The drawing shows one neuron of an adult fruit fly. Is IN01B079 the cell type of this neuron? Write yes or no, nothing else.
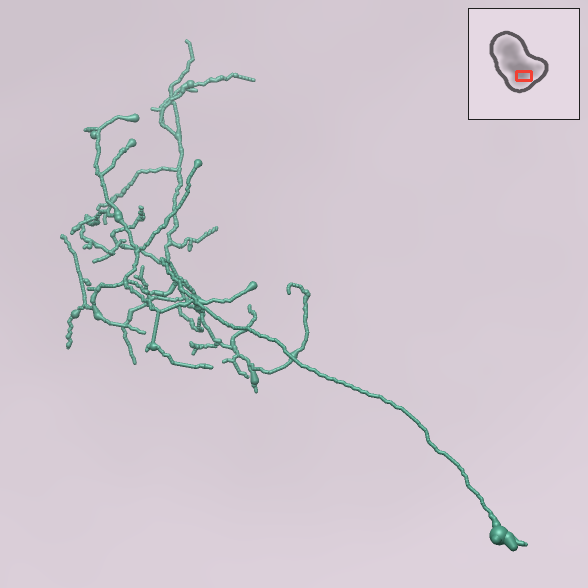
yes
